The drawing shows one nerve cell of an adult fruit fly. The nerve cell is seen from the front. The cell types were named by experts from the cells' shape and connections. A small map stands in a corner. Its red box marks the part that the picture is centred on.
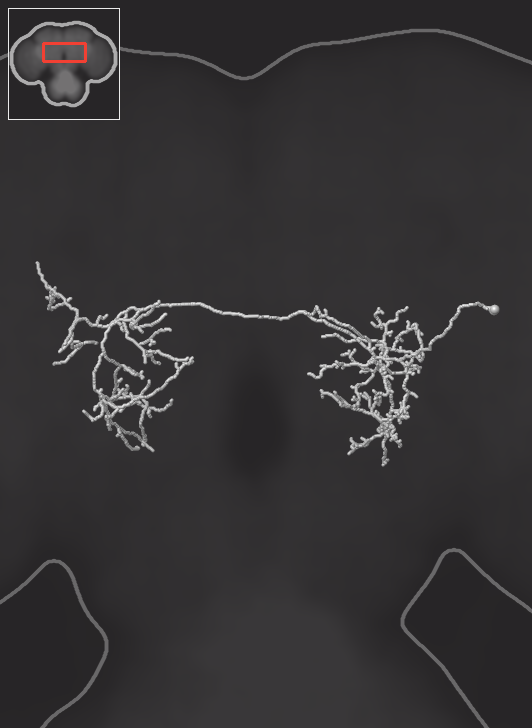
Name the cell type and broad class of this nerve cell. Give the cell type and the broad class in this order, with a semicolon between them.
LAL117; central-brain intrinsic neuron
